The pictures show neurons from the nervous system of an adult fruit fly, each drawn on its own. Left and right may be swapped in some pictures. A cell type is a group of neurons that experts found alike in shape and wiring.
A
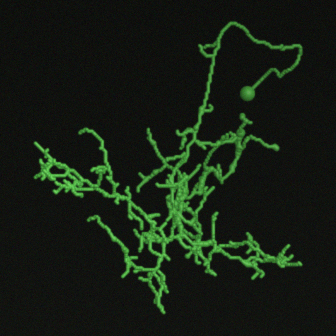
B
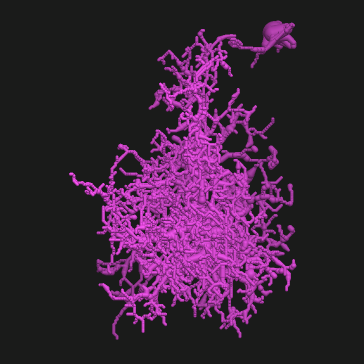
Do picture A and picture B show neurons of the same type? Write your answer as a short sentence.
They are of different cell types.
